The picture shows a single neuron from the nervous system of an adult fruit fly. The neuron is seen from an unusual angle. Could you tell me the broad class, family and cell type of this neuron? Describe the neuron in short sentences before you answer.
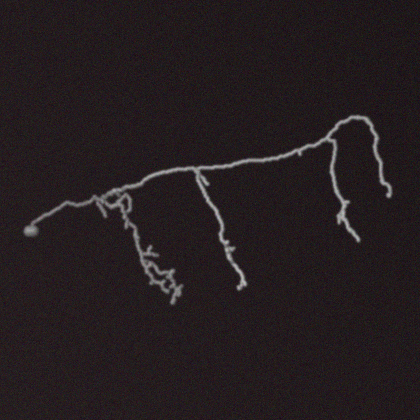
The cell body is on the left of the picture. As drawn here it is wider than it is tall. This is an optic-lobe intrinsic neuron. Its family is TmY. Its cell type is TmY9b.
